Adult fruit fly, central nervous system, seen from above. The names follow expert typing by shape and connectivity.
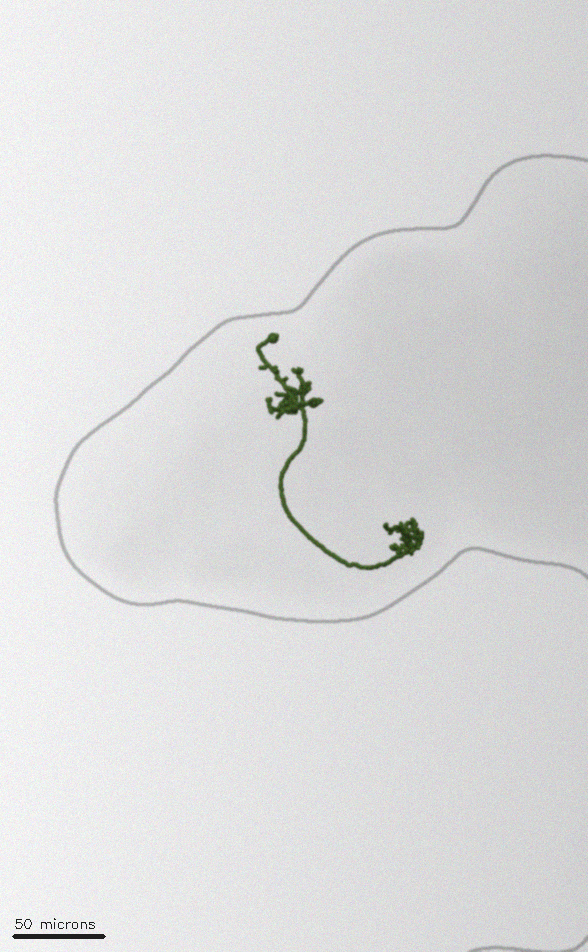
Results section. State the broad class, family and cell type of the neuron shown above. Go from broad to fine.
optic-lobe intrinsic neuron; Tm; Tm31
